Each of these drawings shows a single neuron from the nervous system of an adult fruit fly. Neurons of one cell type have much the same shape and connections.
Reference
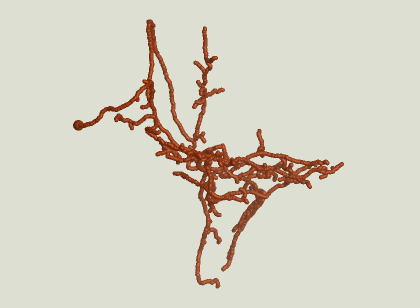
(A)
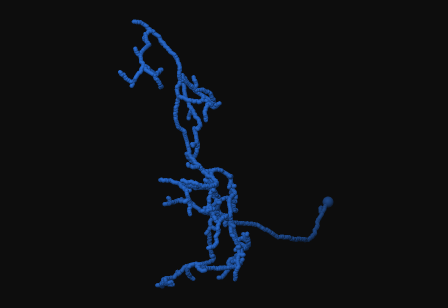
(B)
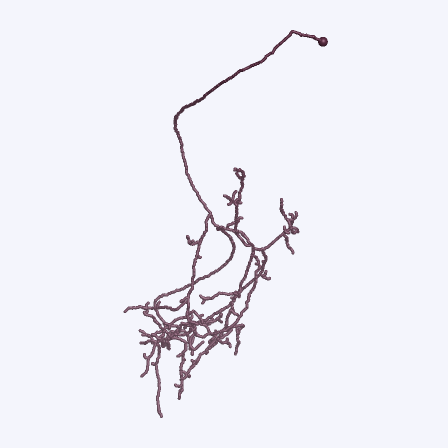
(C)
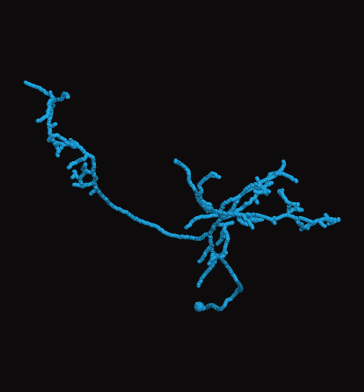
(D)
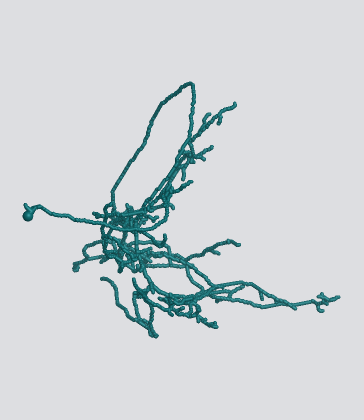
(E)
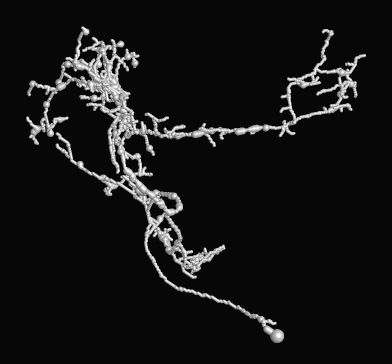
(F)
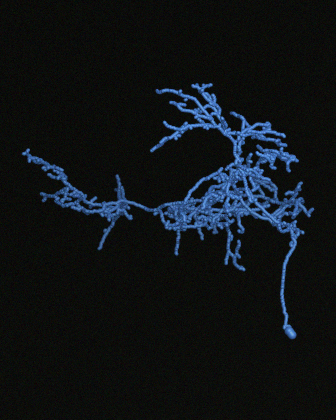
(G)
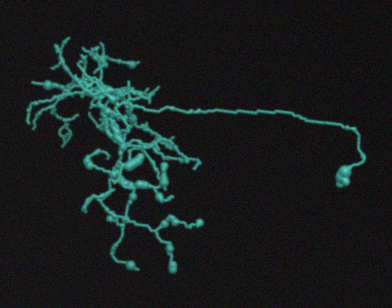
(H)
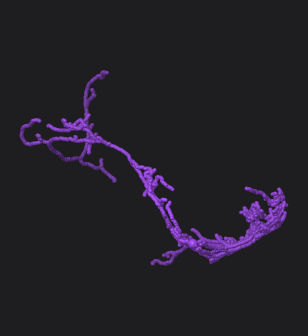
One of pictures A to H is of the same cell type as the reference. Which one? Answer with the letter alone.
D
